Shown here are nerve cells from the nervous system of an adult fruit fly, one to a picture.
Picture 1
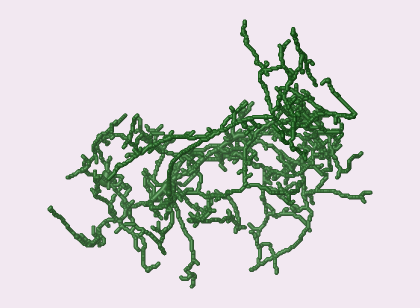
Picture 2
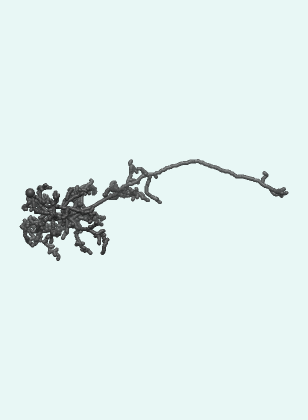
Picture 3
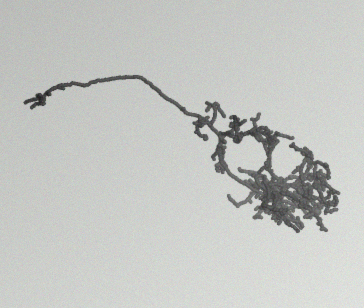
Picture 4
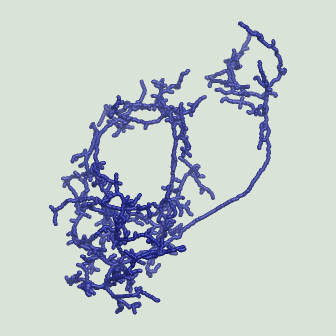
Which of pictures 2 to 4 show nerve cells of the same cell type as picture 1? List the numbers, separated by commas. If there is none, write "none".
4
